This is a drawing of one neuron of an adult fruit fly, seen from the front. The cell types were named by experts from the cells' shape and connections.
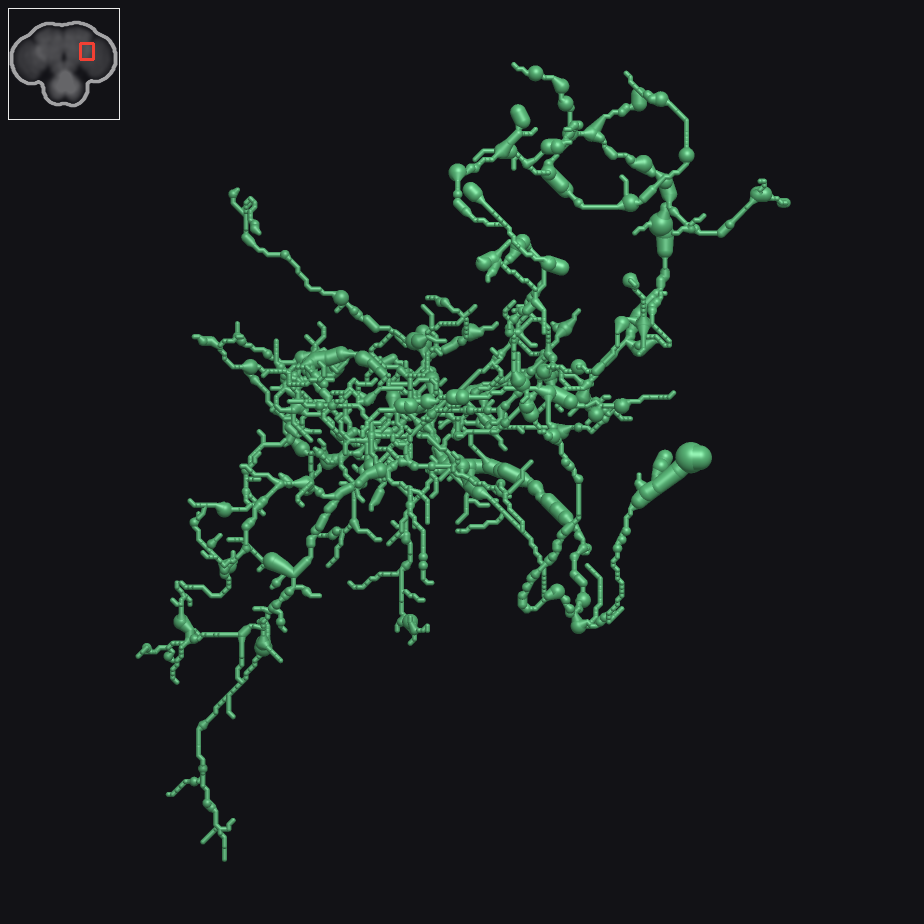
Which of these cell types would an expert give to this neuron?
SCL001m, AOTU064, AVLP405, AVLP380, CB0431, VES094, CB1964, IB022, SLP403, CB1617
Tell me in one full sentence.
It is AVLP405 that this neuron is, by cell type.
